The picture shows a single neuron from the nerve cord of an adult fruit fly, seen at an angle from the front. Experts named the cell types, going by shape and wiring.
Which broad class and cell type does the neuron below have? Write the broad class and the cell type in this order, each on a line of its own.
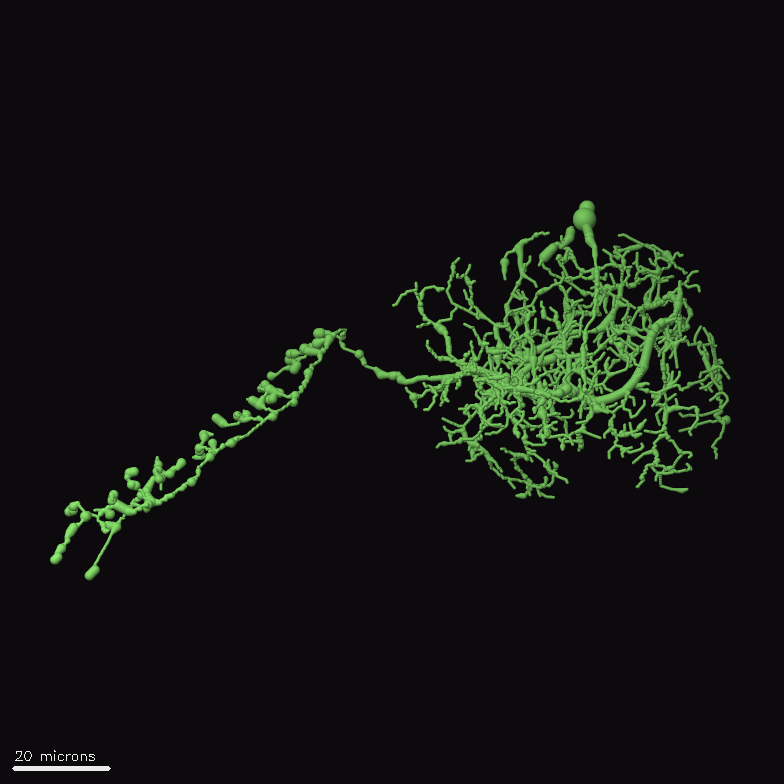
nerve-cord intrinsic neuron
INXXX247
